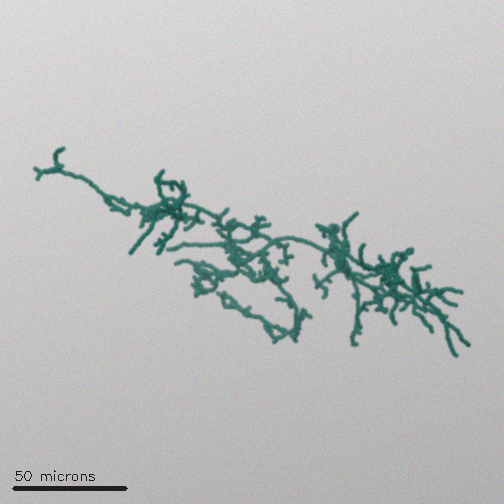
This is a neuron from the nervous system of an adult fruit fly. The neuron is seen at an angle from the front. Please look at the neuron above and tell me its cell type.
CB4073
